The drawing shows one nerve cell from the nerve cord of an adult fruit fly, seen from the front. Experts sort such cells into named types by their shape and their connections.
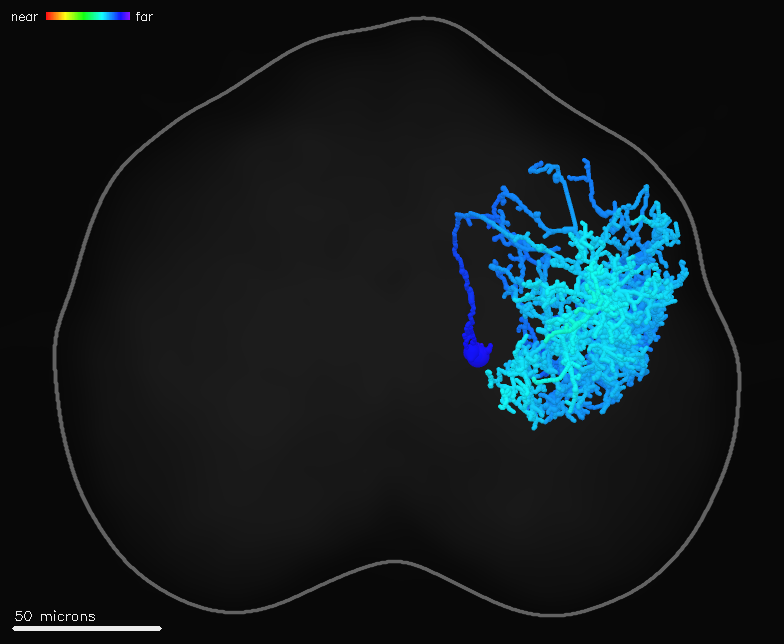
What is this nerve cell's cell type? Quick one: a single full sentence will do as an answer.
It is IN21A006 that names the cell type of this nerve cell.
